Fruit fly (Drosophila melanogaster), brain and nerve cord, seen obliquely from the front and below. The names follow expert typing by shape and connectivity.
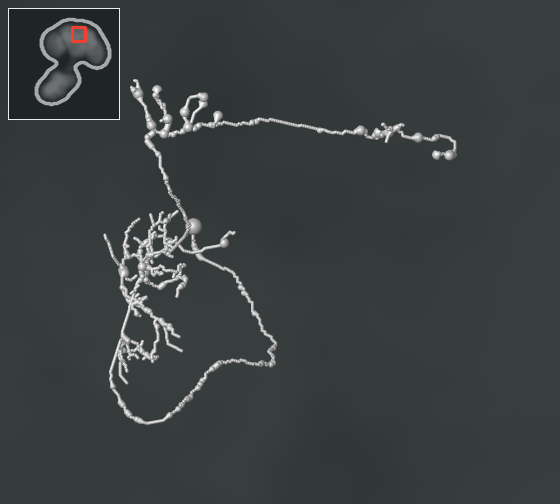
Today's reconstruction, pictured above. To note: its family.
class CX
